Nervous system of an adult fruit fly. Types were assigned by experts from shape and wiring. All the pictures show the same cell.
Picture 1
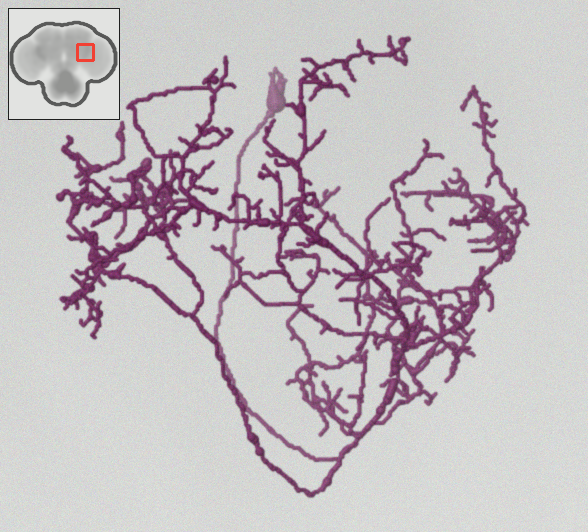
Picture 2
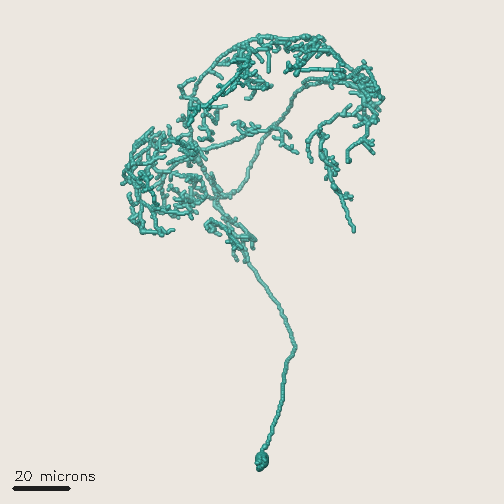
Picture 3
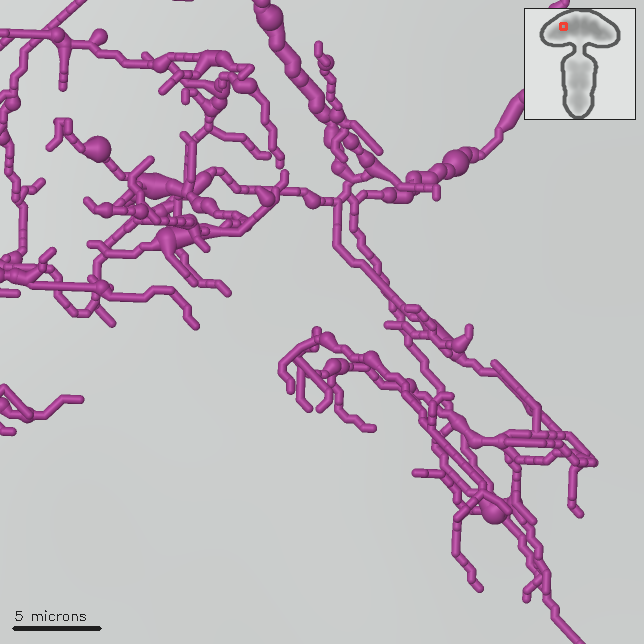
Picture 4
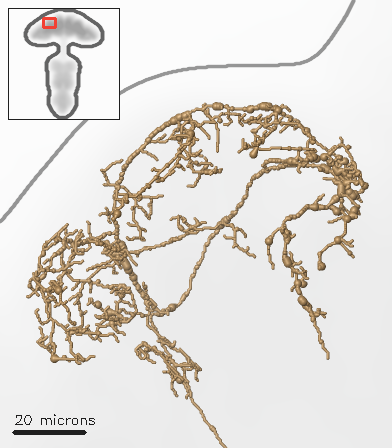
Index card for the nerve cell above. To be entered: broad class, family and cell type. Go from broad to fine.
central-brain intrinsic neuron; hemilineage VLPp1; AVLP557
